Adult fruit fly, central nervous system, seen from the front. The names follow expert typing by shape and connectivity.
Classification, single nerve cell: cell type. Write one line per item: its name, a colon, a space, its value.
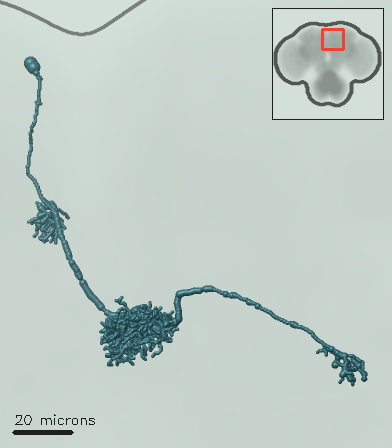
cell type: EPG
